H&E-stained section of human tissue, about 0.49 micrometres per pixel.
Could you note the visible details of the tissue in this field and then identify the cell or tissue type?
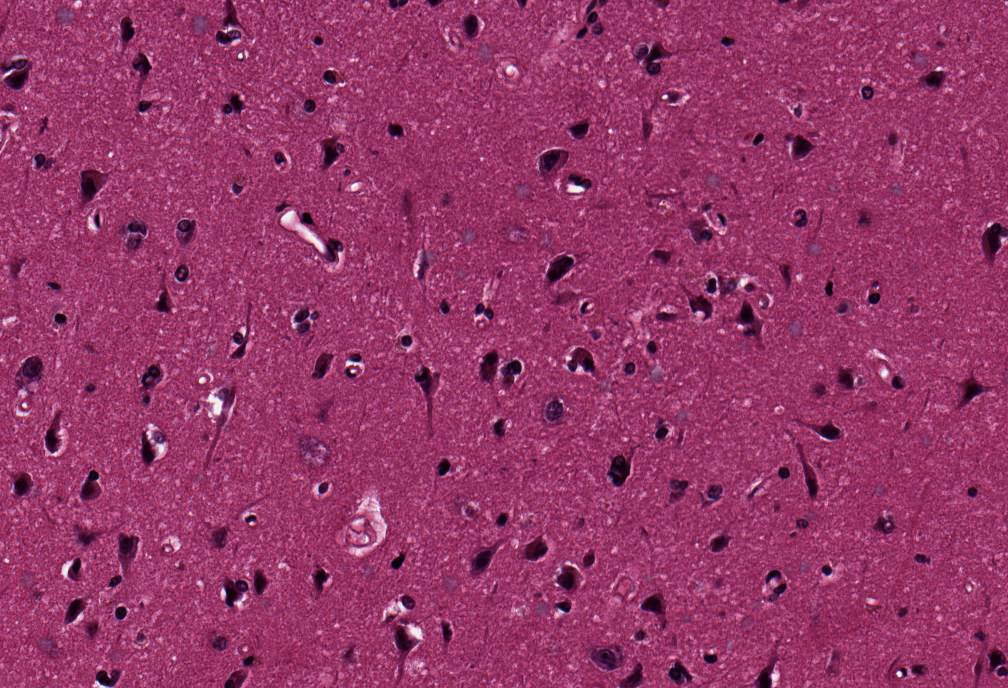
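Field: fine granular pink neuropil throughout, cells scattered singly. Small round dark glial nuclei, little visible cytoplasm, spread across the field. One small capillary running obliquely, upper left. Larger cell with pale pink cytoplasm in a clear space near the bottom, left of centre. Tissue: cerebral cortex.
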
